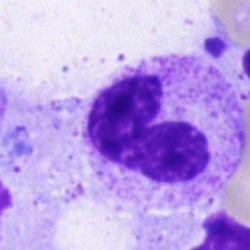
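Band neutrophil at the centre of a stained human bone marrow smear. See how the nucleus is kidney-shaped, with a deep notch on its upper side, and shows no nucleoli. Around it the cytoplasm is plentiful and pale lilac, and you will find no vacuoles in it.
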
